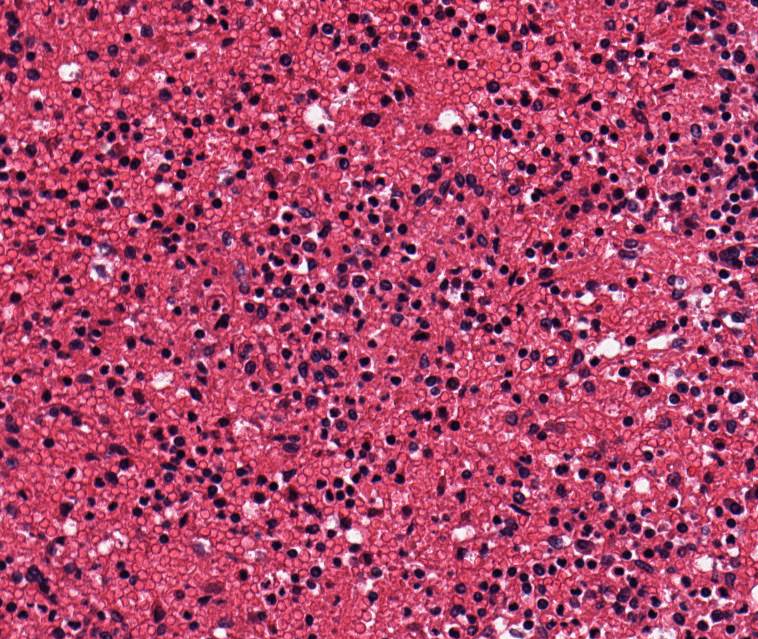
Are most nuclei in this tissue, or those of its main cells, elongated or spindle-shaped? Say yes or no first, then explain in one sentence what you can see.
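No. Small round dark-blue nuclei are scattered singly among the red blood cells across the whole field.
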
